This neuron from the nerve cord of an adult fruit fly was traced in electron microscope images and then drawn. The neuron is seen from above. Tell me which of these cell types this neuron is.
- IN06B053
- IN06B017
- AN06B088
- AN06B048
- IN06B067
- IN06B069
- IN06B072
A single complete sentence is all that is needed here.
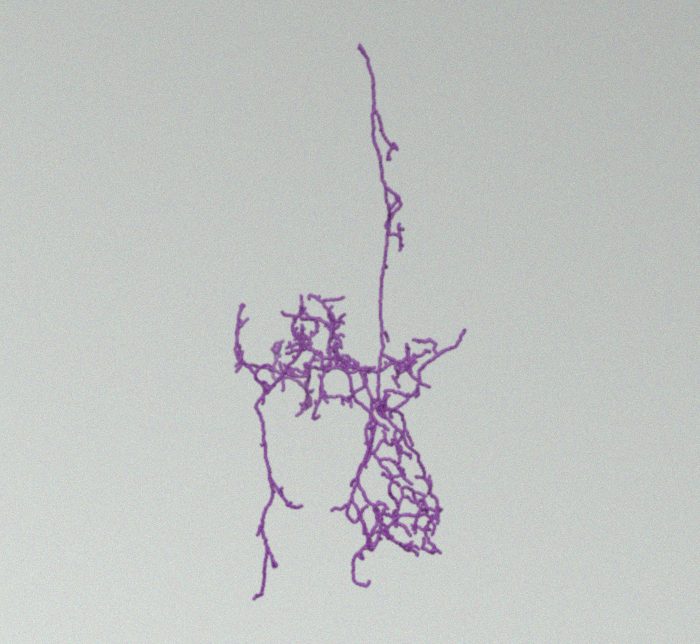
It is as IN06B017 that this neuron is typed.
